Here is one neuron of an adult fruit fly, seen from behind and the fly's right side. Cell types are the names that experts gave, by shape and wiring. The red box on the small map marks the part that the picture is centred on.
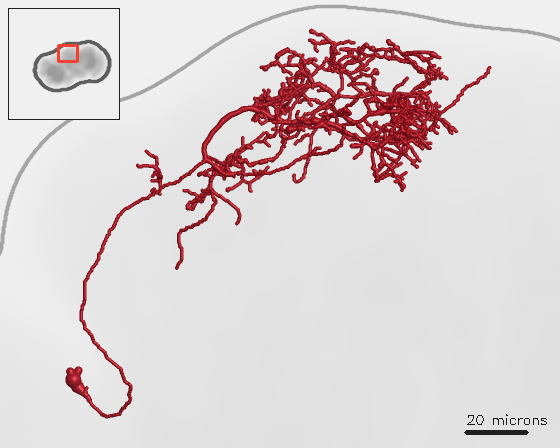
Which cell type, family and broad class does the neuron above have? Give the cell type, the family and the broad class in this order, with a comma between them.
LHAV3j1, LHAV, central-brain intrinsic neuron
